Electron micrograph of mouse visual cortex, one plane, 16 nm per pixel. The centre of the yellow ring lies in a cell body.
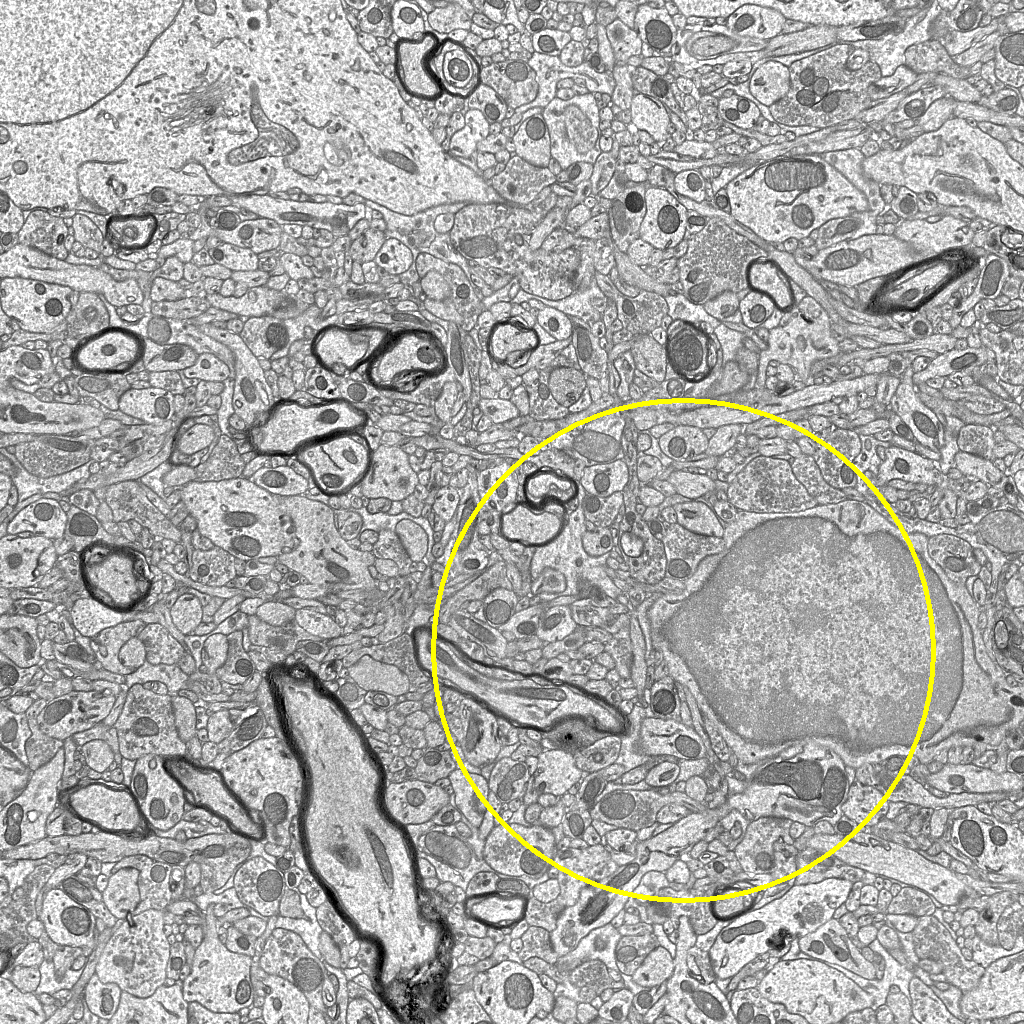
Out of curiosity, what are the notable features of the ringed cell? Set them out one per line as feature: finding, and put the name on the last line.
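Nucleus: large and rounded, tapering to a blunt point on the left, it seems.
Outline: one shallow notch in the upper edge, toward the right.
Nucleolus: none that I can make out.
Name: microglial cell.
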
